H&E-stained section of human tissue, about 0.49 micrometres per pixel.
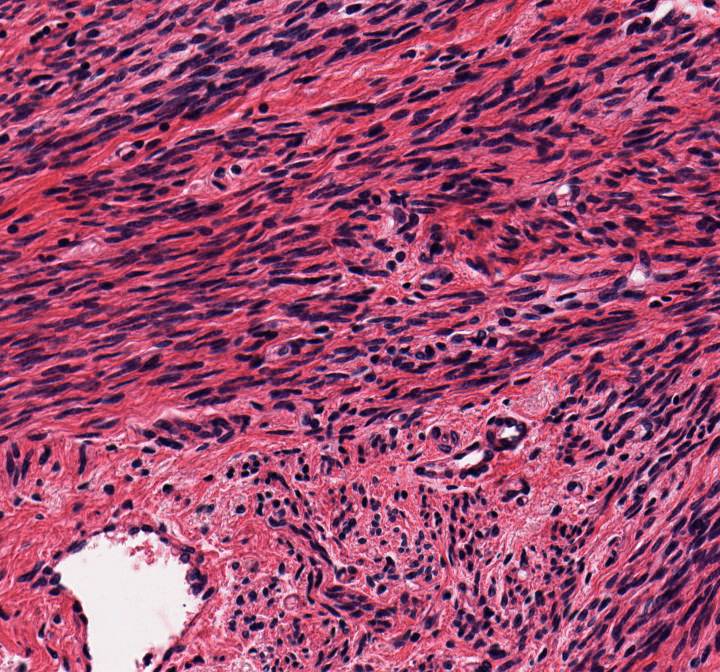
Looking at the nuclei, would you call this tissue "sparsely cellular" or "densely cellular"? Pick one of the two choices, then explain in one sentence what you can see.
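Densely cellular. The upper two-thirds of the field is a dense, cellular sheet of spindle cells arranged in fascicles.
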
